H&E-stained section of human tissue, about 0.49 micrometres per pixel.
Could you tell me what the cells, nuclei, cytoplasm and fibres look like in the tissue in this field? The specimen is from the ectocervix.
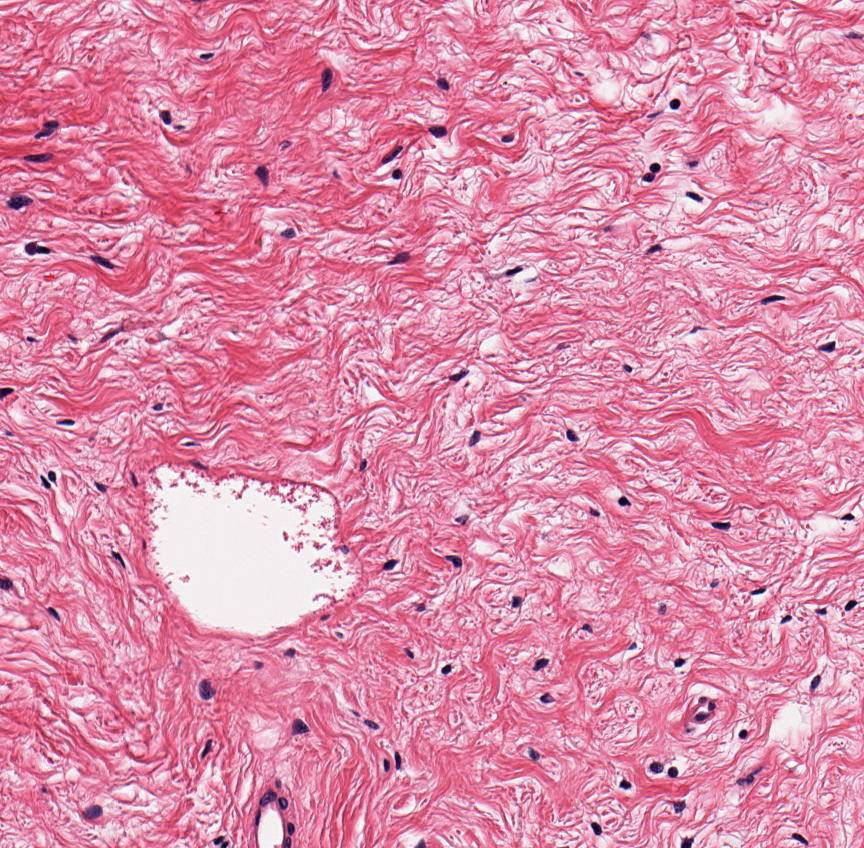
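Look at the collagen fibres first: they are wavy and run in haphazard directions. The cells are sparse, scattered singly among those fibres, and their nuclei are small, dark and oval to spindle-shaped. You will find no fat cells anywhere in this field.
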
